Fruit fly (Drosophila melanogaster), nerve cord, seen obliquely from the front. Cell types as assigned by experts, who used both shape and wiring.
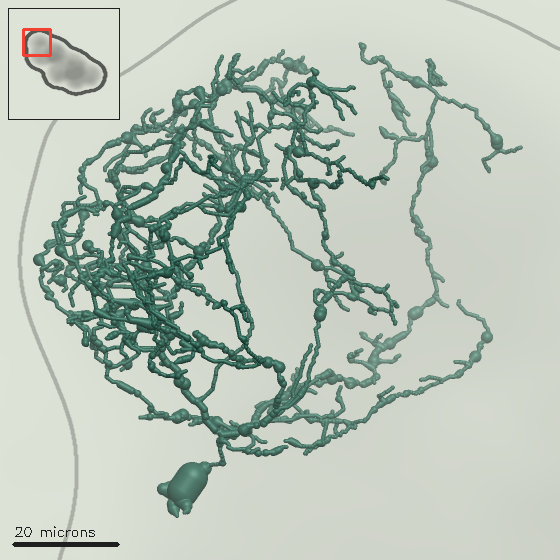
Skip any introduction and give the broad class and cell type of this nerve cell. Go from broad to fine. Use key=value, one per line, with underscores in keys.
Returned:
broad_class=nerve-cord intrinsic neuron
cell_type=INXXX352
